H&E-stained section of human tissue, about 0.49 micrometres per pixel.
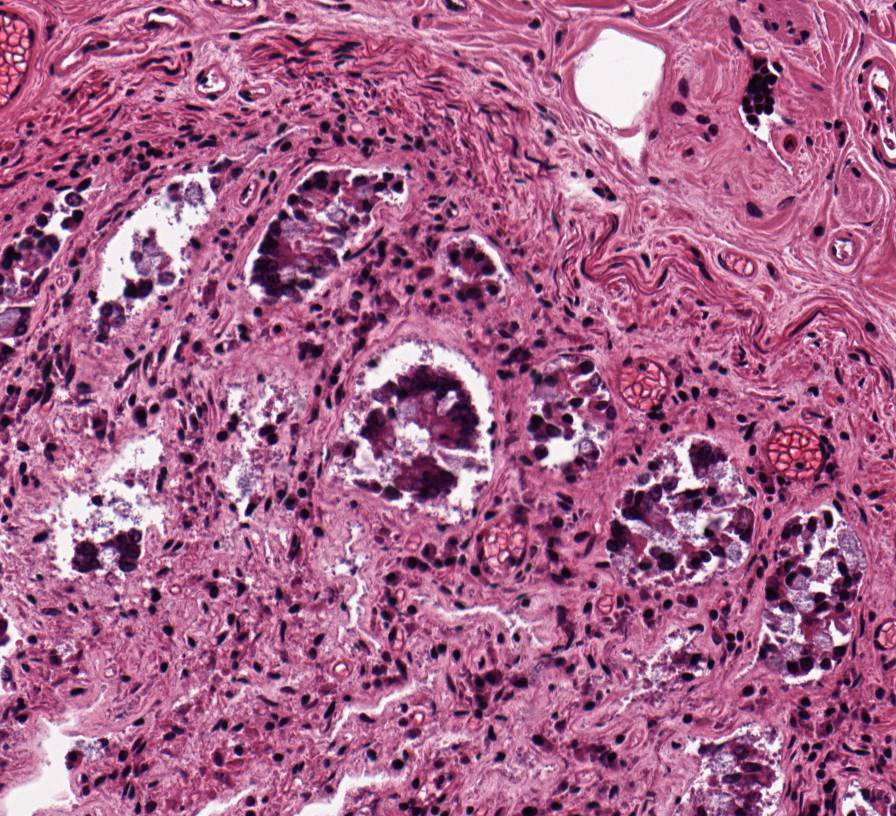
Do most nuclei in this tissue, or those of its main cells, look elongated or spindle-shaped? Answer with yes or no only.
Yes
